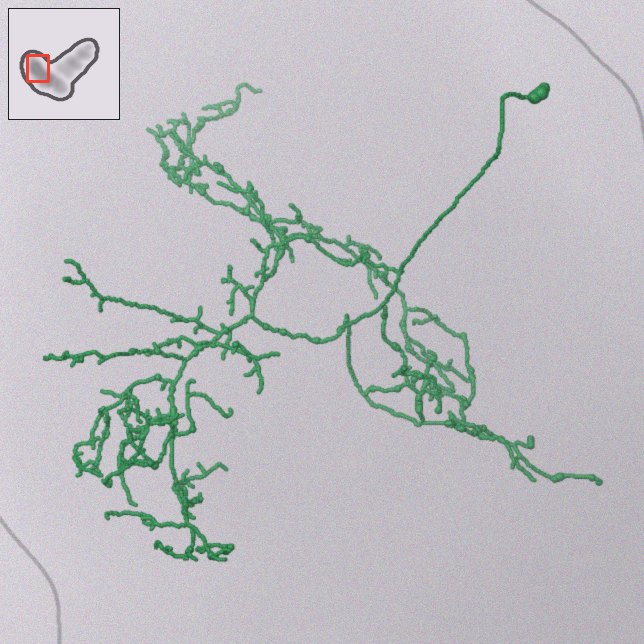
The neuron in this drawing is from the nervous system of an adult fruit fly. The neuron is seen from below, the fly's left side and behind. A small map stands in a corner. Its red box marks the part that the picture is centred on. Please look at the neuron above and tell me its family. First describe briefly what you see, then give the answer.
The cell body is at the upper right of the picture. As drawn here it is about as wide as it is tall. This is a central-brain intrinsic neuron. Its family is hemilineage DL1_ventral.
